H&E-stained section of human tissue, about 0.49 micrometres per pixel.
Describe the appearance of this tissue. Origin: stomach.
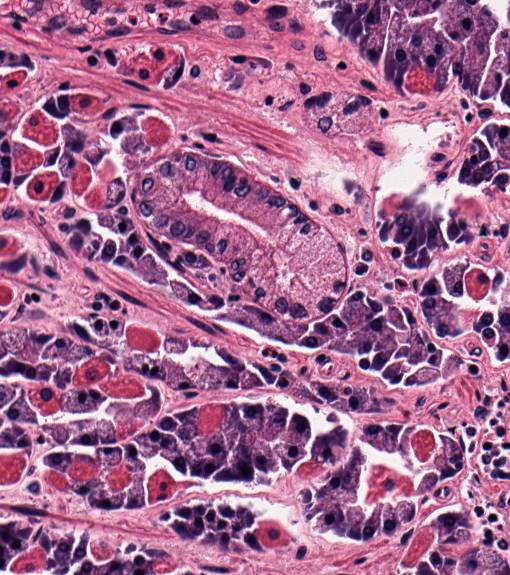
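Small glandular cell clusters, parted by strands of pink fibrous stroma, fill most of the field, with one larger elongated pale gland near the centre. In that gland, small dark nuclei sit basally, away from the lumen. Other cluster cells mostly have purple granular cytoplasm and dark round nuclei.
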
